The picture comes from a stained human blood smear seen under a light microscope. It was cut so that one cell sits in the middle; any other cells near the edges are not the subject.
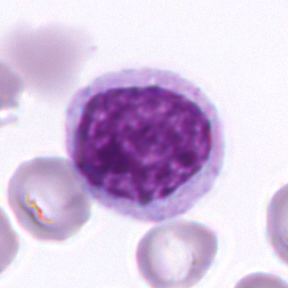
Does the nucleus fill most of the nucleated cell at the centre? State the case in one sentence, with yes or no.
Yes, the cytoplasm of this cell is scant.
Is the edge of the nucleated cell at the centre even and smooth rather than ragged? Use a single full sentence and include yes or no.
Yes, the cell does have a smooth edge free of projections, blebs or tags.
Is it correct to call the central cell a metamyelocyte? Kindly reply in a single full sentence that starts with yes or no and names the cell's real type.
No, the centre of the crop is taken up by a myelocyte, not a metamyelocyte.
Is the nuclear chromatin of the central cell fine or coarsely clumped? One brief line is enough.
In this nucleus, the chromatin is arranged in coarse clumps.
